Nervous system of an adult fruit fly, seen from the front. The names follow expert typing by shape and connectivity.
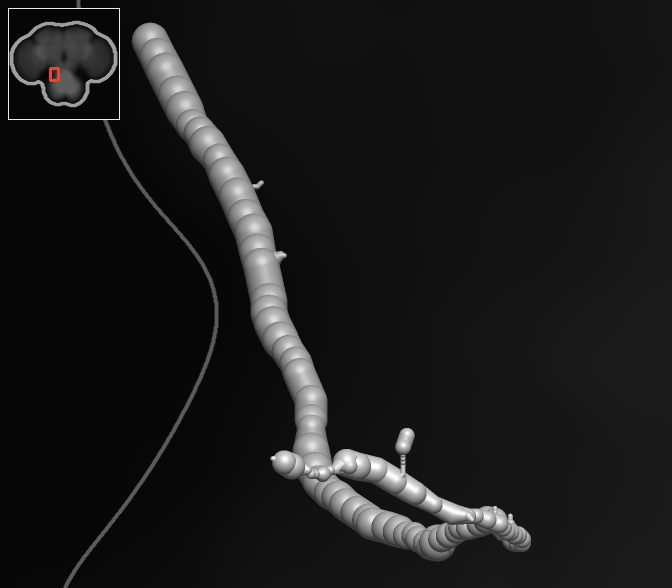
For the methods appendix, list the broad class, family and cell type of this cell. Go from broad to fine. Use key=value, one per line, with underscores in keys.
broad_class=sensory neuron entering the nerve cord
family=class mechanosensory proprioceptive
cell_type=SNpp34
